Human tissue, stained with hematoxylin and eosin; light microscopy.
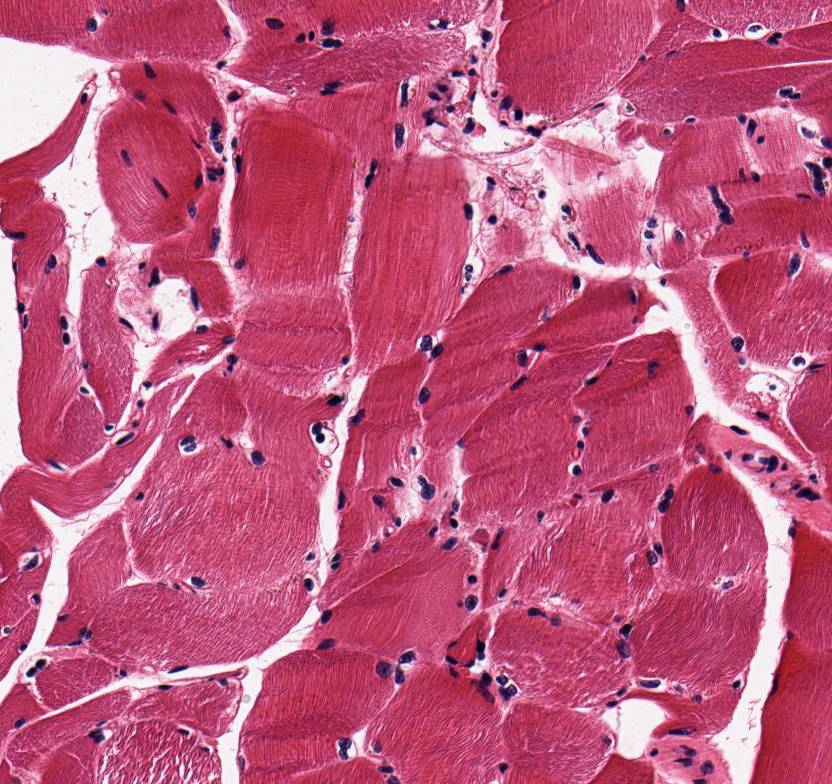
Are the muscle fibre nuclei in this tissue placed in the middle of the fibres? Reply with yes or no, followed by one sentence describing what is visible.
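No. The fibre nuclei are dark, flattened or elongated, and lie at the edges of the fibres rather than in their centres.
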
